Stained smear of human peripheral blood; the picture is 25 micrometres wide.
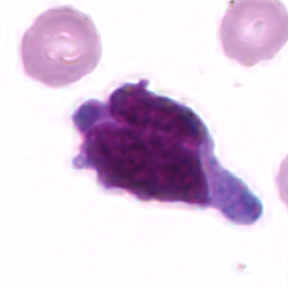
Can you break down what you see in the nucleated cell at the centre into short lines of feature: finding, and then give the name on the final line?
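Outline: irregular, drawn into a tail-like extension at lower right
Cytoplasm: scant, lying mostly in the tail-like extension
Colour: pale bluish-violet cytoplasm
Left edge: small pale blebs bulging out
Name: atypical promyelocyte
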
